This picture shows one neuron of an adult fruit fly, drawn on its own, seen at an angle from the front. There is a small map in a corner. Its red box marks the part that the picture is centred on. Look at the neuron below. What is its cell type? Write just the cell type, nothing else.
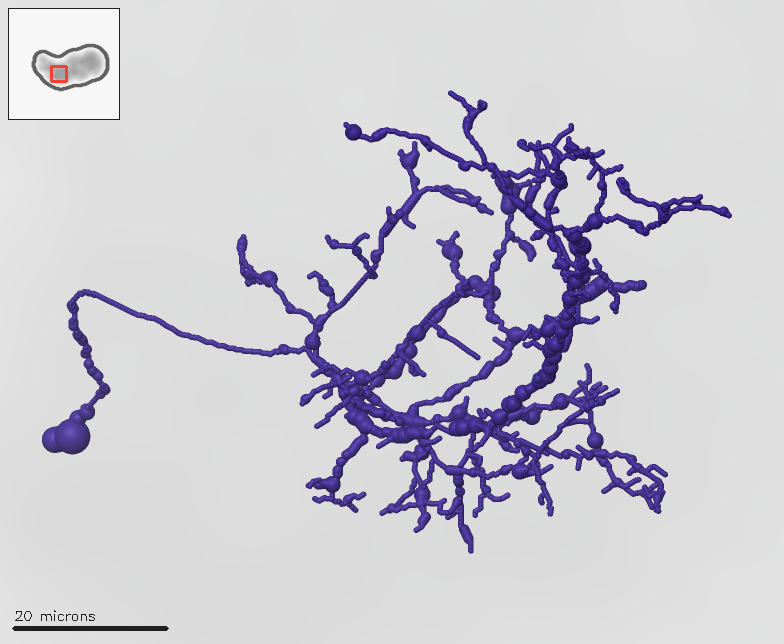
IN20A.22A065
